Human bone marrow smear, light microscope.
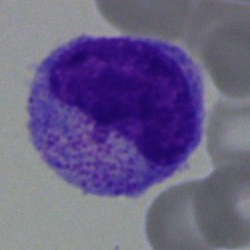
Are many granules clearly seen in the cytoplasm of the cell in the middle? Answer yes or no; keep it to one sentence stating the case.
Yes, this cell has a cytoplasm with many visible granules.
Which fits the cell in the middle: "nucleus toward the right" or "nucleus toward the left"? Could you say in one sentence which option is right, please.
The nucleus of this cell lies toward the right.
